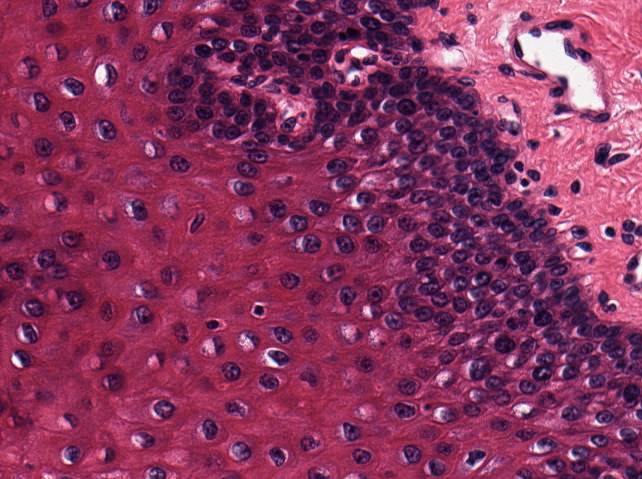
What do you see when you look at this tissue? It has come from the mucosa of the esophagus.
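Most of the field is stratified squamous epithelium; connective tissue appears only at the upper right. The border between them seems to run diagonally, from the top centre to the right edge. Along that border the basal cells look small and crowded, their nuclei dark. In the left half, many nuclei sit within a clear perinuclear halo.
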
